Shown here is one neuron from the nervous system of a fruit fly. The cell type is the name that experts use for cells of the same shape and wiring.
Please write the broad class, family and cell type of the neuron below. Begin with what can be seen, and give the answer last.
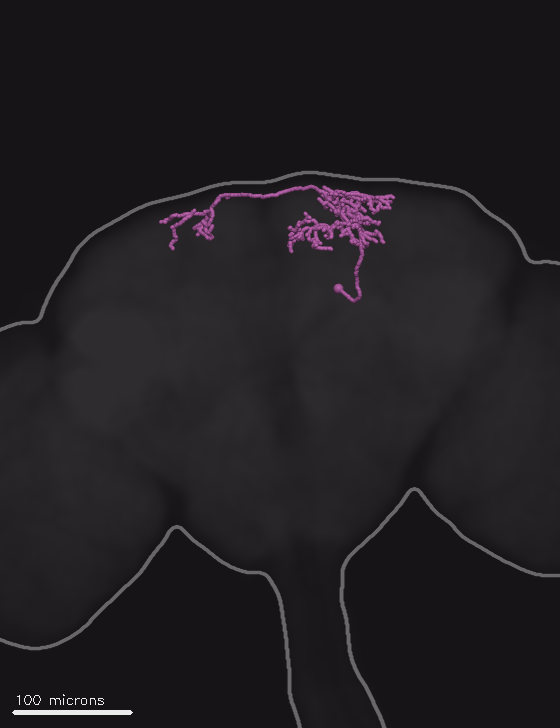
The cell body can be seen in the middle of the picture. From left to right in the picture it spans about 200 microns. This is a central-brain intrinsic neuron. Its family is hemilineage DM6_dorso_lateral. It is of cell type CB4150.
